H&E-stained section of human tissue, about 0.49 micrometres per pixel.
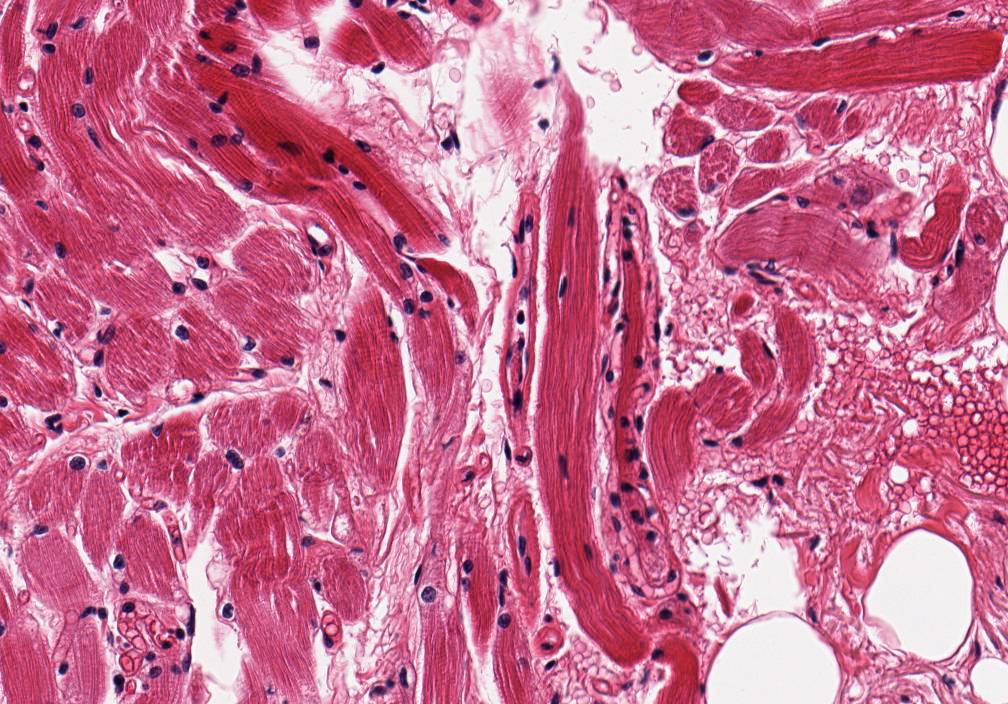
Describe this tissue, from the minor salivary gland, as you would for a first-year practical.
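Layout: muscle fibres fill left and centre; looser connective tissue with fat lies right. In the fibres, the cytoplasm is deeply eosinophilic and red-pink, marked by fine lengthwise lines. At the lower right sit a few large, empty, rounded fat-cell spaces. Last, red blood cells form a dense, packed cluster at the right edge, mid-height.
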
